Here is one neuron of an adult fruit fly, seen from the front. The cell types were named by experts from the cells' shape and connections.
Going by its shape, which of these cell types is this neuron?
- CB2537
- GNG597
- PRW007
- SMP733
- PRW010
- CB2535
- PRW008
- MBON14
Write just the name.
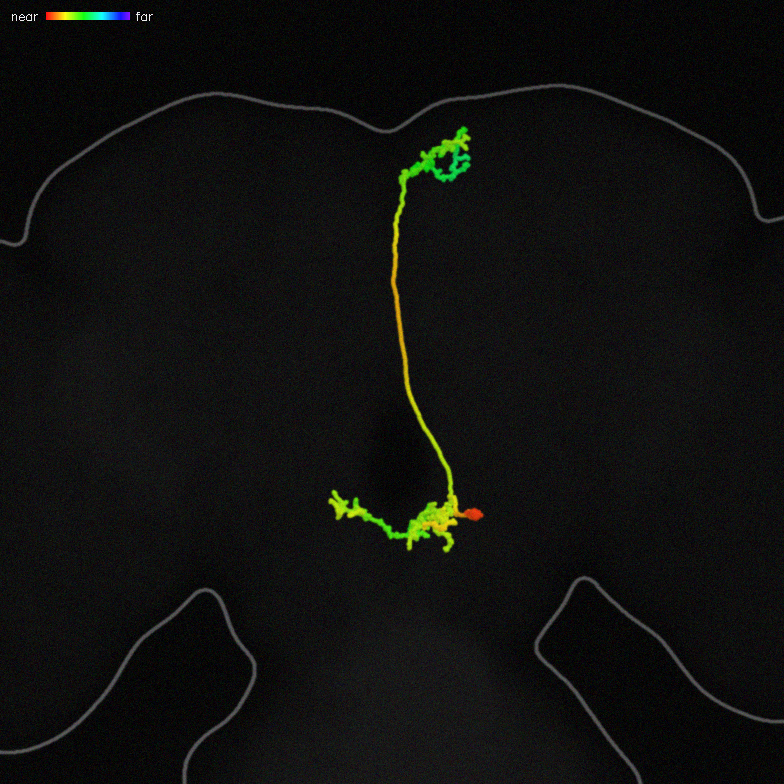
PRW008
